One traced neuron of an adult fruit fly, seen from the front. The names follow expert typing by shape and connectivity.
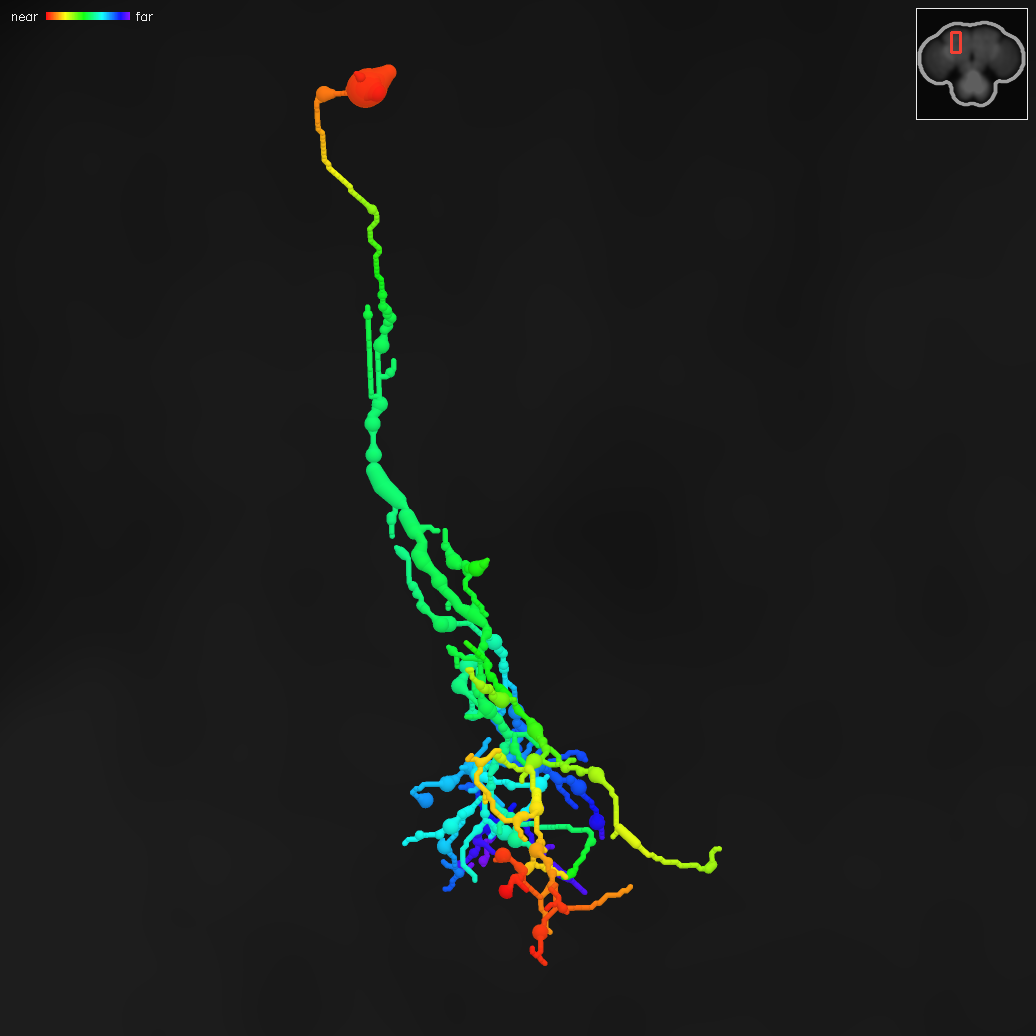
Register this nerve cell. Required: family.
hemilineage VLPd&p1_dorsal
